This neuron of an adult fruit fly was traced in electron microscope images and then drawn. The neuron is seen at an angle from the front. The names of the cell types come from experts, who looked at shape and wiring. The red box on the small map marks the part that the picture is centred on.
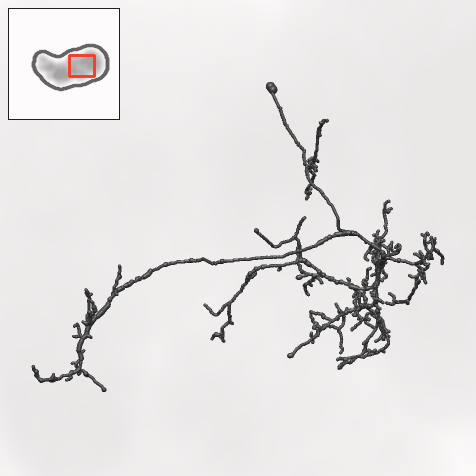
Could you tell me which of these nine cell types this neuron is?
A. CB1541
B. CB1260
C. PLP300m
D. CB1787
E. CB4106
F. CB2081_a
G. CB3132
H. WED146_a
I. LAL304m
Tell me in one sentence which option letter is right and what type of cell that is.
The neuron, by cell type, is WED146_a, option H.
